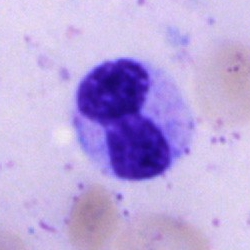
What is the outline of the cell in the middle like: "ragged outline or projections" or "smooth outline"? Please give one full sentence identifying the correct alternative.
Along its outline, the cell is smooth, with no projections.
